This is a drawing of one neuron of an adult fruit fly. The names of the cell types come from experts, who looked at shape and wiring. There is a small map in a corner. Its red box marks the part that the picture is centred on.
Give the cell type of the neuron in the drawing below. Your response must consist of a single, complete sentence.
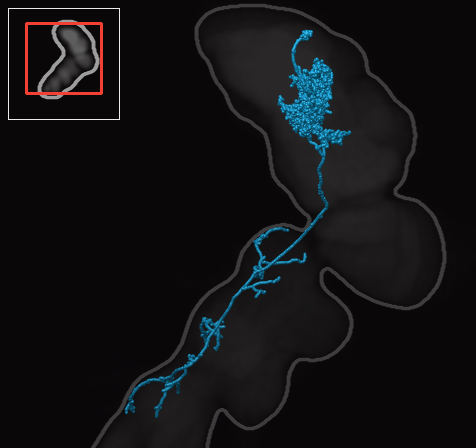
This neuron carries the cell type designation DNa02.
